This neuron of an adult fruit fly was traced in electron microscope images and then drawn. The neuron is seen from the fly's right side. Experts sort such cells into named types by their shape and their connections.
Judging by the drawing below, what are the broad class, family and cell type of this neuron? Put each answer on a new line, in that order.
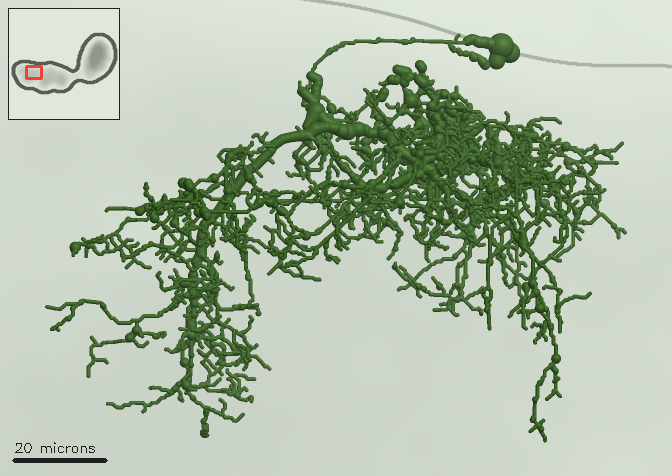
nerve-cord intrinsic neuron
hemilineage 19A
IN19A026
